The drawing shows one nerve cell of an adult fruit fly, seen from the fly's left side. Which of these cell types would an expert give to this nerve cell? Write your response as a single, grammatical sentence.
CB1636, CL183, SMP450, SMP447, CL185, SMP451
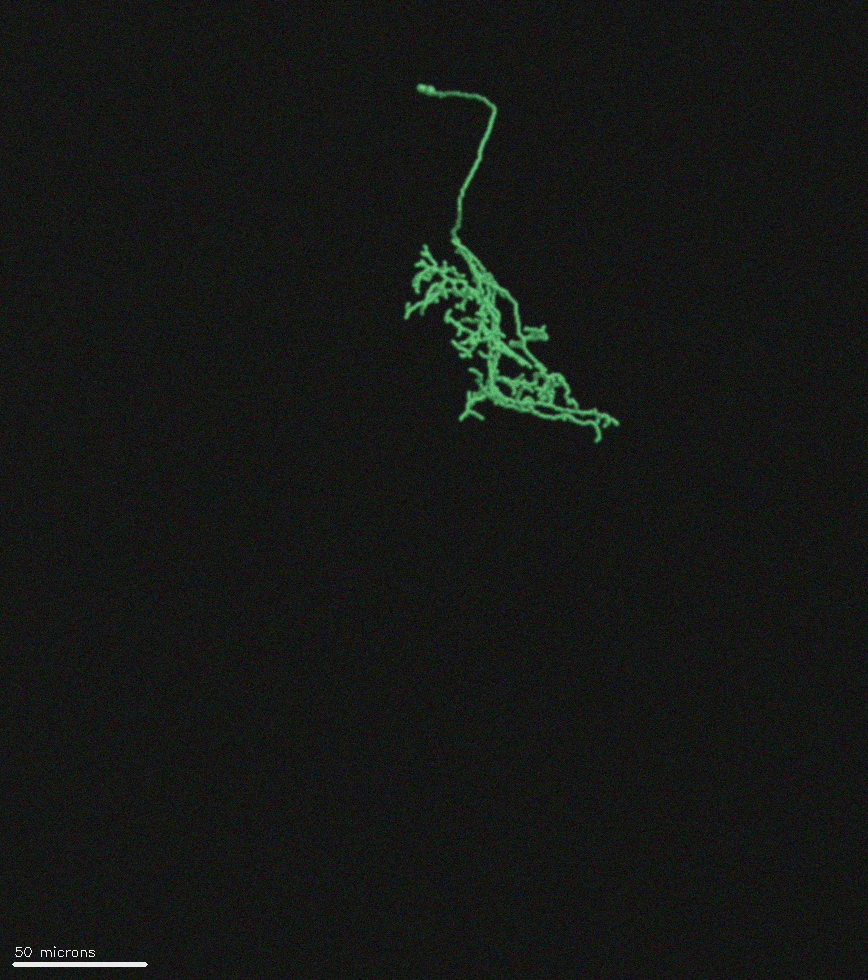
The cell type given to this nerve cell is CL183.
